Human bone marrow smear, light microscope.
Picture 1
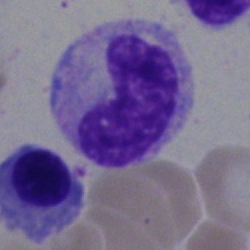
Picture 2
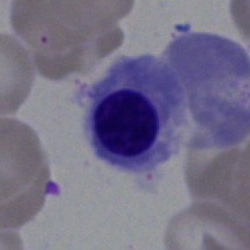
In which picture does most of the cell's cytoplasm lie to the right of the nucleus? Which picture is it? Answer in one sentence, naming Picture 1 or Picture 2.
What picture 2 shows is a cell with its nucleus toward the left.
